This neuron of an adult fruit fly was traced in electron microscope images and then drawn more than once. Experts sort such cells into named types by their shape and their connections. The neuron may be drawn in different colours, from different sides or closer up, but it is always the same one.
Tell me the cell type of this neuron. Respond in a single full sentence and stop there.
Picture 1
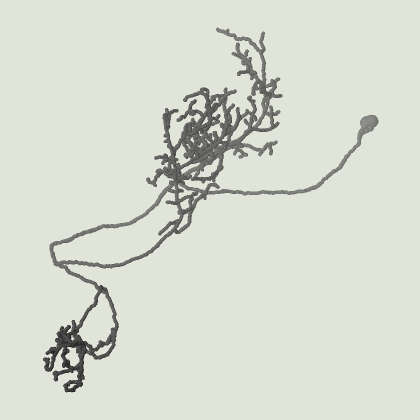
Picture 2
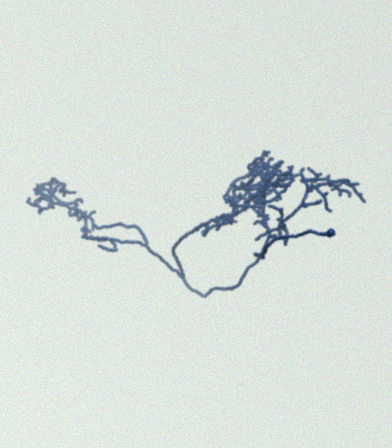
The neuron is typed under the name SLP355.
